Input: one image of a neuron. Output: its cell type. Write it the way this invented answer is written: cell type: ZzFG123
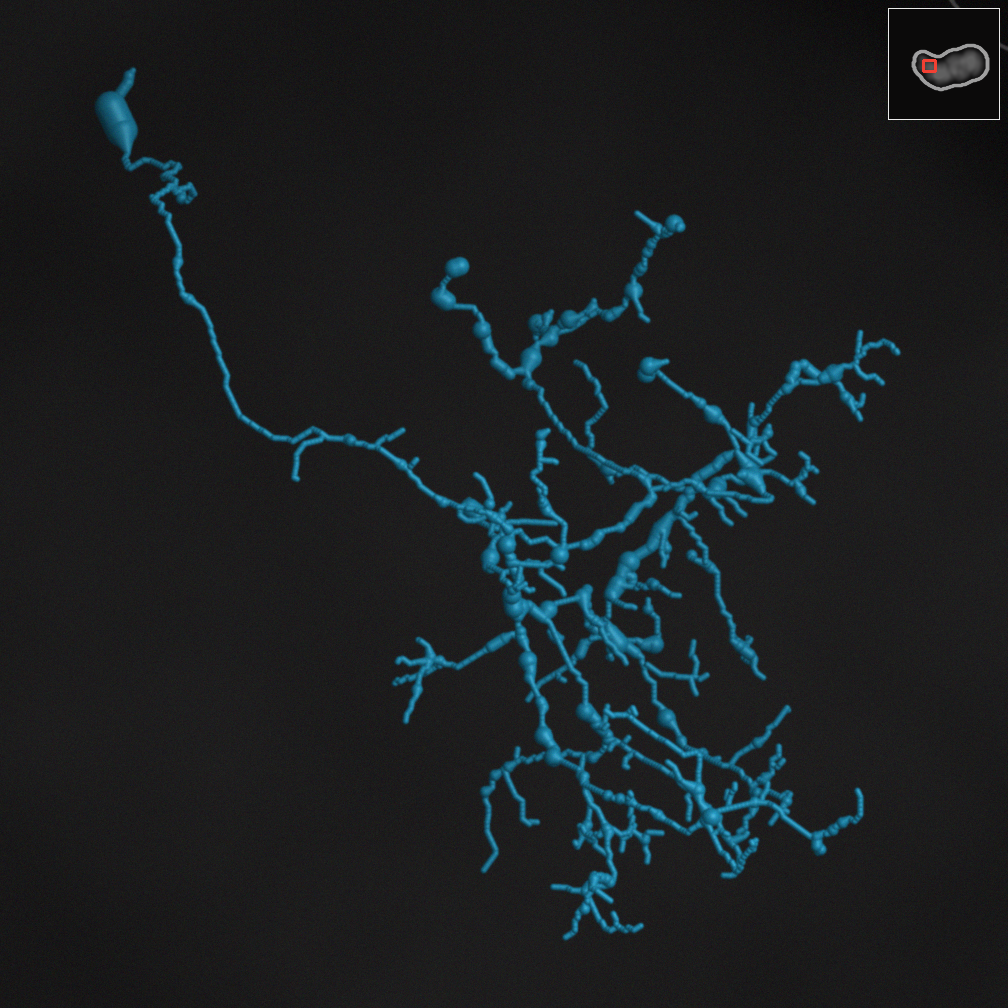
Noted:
cell type: IN20A.22A073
